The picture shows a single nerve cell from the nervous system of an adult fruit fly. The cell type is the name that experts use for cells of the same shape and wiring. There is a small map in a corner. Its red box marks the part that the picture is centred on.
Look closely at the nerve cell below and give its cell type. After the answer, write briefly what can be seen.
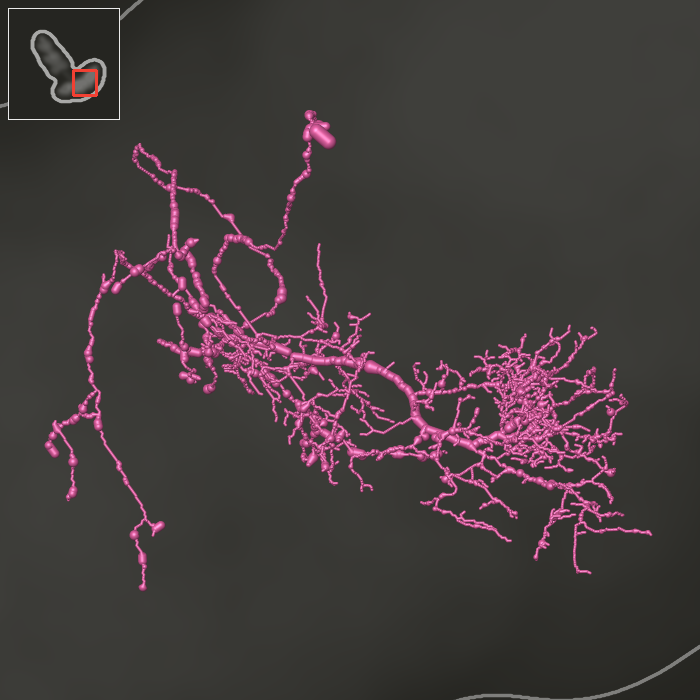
The cell type is VES054. Its broad class is central-brain intrinsic neuron. It is in the brain and does not reach the nerve cord. More than a hundred branch ends can be seen.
